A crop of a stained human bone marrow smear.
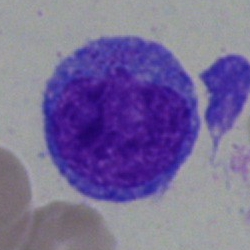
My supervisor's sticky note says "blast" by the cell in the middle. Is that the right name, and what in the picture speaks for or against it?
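Decisive: the cytoplasm is only a narrow rim around the nucleus, and it stains deep blue. Verdict: blast fits; not a hairy cell.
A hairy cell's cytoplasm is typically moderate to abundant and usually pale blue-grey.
Both points count against hairy cell. Outline round; rim widest at the top. No distinct coloured granules in the cytoplasm.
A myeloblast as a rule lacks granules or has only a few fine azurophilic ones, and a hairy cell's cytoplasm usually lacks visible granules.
This absence therefore fits either name. An irregular purple fragment lies close to the right, not touching the cell.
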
